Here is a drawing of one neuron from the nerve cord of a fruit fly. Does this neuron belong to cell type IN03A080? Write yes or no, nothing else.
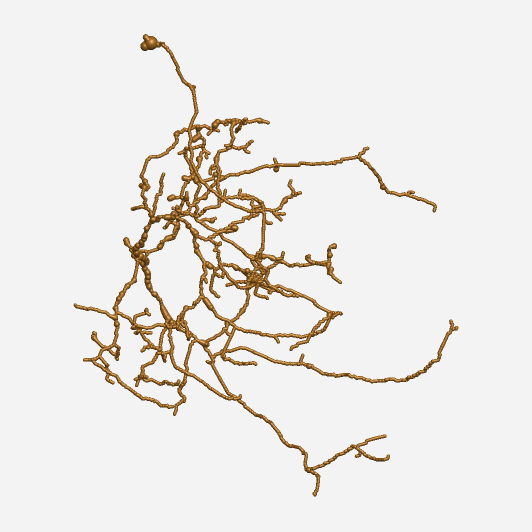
no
